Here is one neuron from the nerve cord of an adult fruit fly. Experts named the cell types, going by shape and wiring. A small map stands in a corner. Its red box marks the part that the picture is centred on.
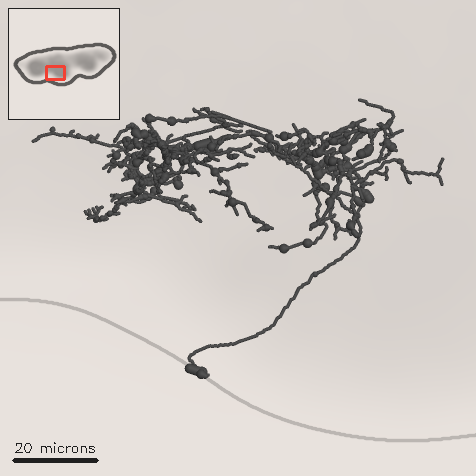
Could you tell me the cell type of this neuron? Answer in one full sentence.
The type assigned to this neuron is IN00A063.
